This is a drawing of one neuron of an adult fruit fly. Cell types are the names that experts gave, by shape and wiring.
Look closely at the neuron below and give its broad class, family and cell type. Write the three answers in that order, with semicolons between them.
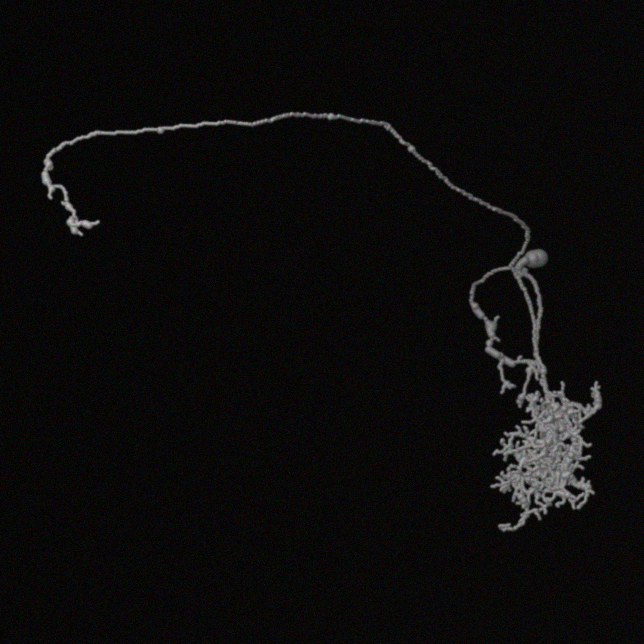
central-brain intrinsic neuron; hemilineage VLPl&d1_lateral; CB2545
